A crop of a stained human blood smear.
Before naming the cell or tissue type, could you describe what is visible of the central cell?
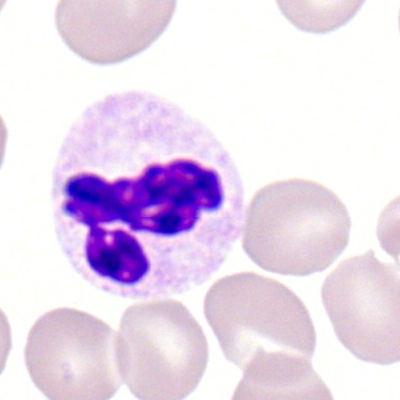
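Note the round, smooth outline of this cell. Its nucleus is divided into several lobes joined together. Cytoplasm is plentiful and pale pinkish-lilac, filled with fine, faint lilac granules. It is a segmented neutrophil.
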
